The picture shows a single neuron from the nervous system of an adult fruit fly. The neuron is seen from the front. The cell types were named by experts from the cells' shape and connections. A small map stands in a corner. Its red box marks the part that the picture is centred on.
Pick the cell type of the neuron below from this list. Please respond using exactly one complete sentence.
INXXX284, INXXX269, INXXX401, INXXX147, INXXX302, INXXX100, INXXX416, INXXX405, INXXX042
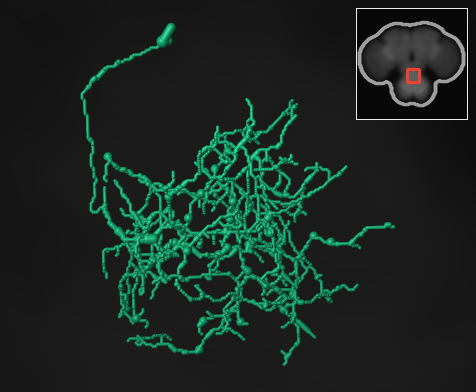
The type of this neuron is the cell type INXXX416.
